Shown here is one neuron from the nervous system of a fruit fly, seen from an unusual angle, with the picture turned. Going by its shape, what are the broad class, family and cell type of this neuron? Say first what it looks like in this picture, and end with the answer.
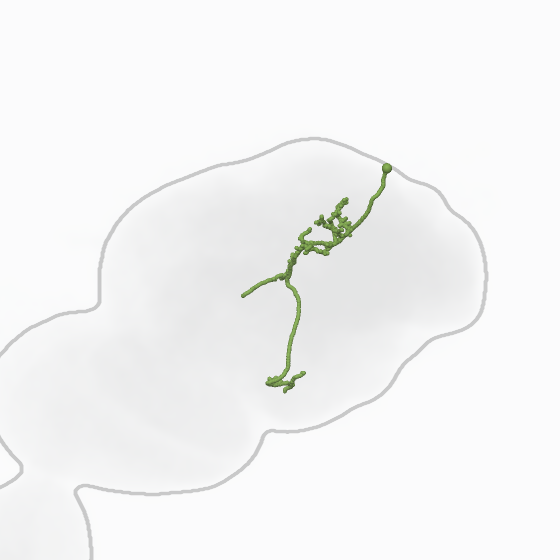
In this view it is taller than it is wide. Its broad class is central-brain intrinsic neuron. The family is hemilineage AOTUv3_ventral. The cell type is LAL090.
